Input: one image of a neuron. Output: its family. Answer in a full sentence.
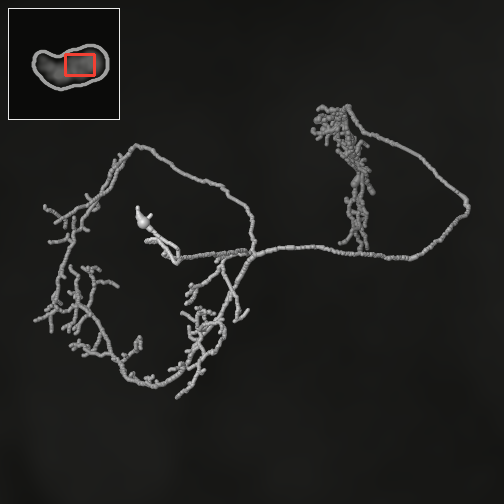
The family is hemilineage AOTUv3_ventral.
